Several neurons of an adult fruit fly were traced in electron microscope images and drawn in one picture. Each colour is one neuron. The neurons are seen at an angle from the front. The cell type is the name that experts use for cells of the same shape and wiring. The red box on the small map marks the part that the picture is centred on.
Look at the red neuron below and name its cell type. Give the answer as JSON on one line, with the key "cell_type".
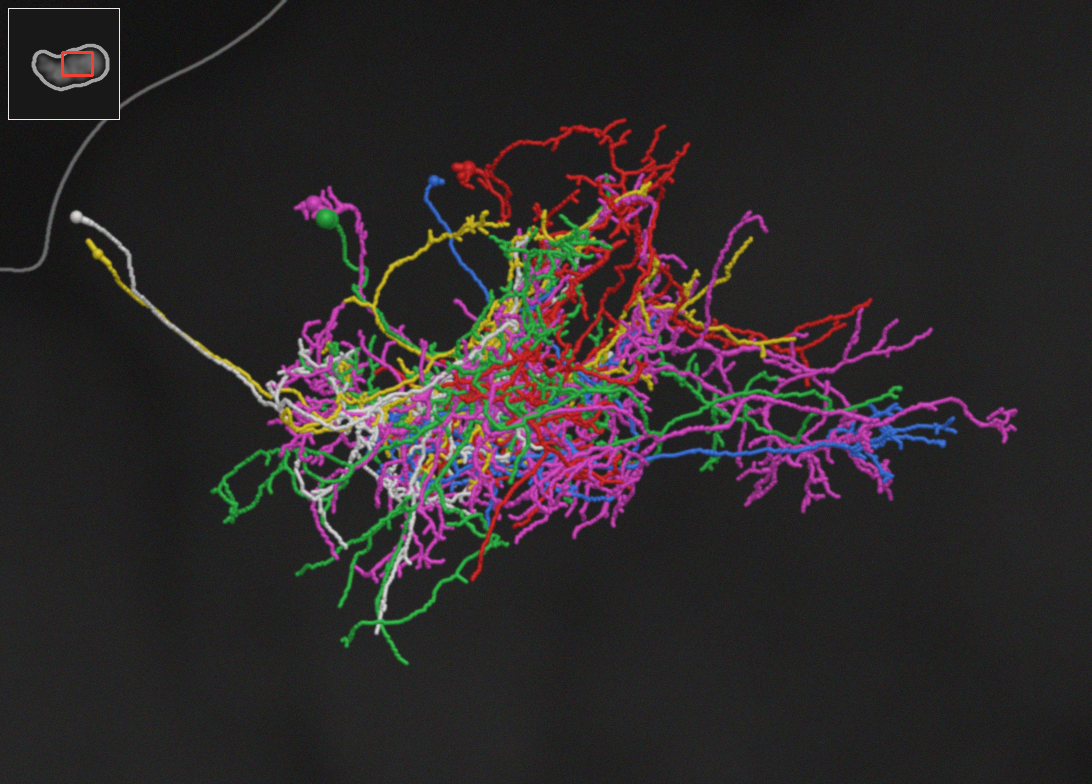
{"cell_type": "CL158"}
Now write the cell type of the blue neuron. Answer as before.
{"cell_type": "CB4103"}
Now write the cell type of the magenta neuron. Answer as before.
{"cell_type": "PS180"}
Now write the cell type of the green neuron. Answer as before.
{"cell_type": "PS182"}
